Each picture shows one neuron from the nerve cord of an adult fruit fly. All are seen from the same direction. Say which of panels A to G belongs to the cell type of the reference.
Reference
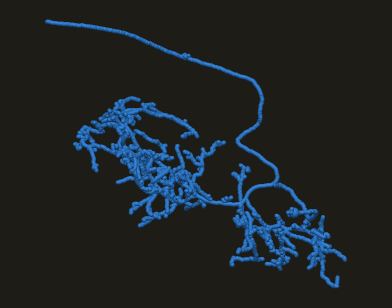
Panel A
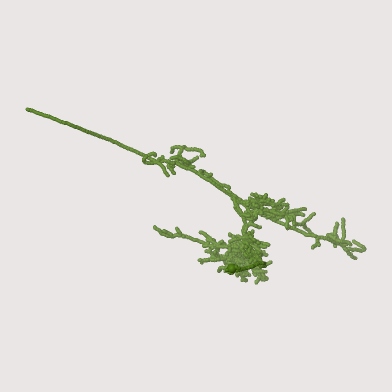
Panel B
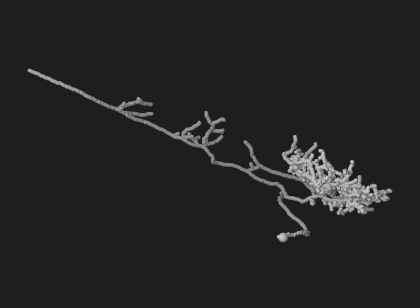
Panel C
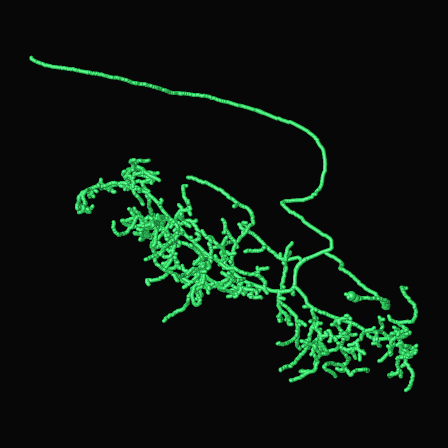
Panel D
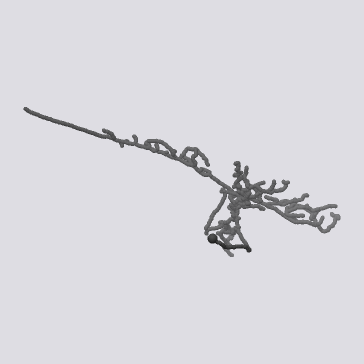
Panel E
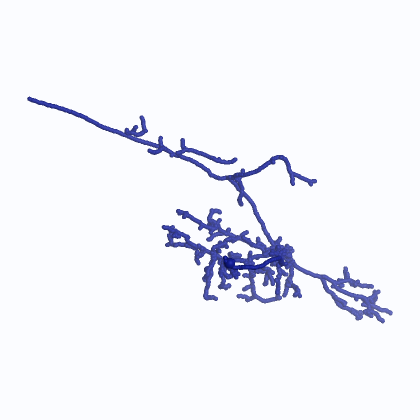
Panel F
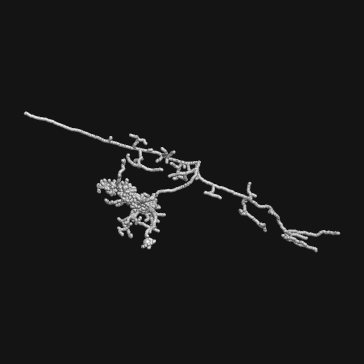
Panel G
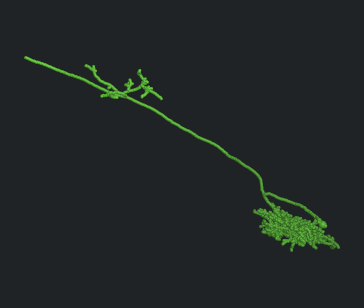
C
